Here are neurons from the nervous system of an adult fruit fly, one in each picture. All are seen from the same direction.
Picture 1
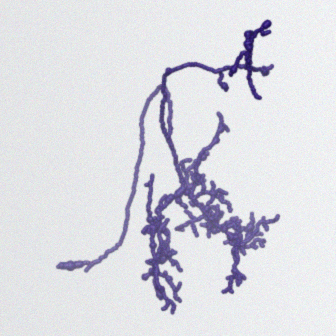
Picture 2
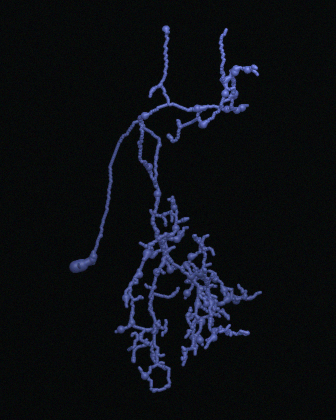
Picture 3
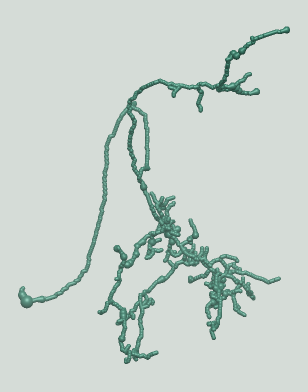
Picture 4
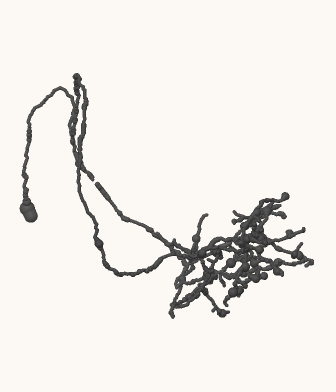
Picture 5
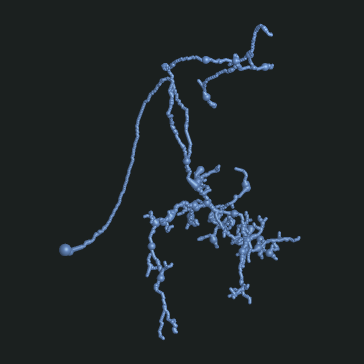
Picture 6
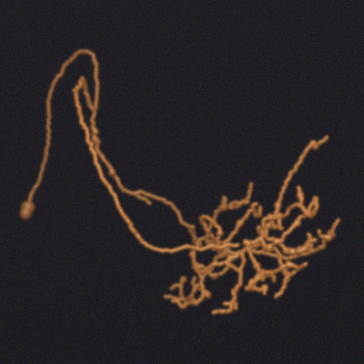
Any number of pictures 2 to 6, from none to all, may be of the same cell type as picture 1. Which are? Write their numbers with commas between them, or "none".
2, 3, 5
